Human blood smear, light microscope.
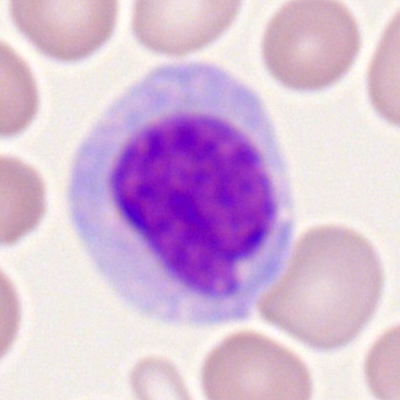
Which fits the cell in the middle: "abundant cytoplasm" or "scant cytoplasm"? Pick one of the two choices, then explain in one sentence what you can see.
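Abundant cytoplasm. A wide rim of pale blue cytoplasm surrounds the nucleus.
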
